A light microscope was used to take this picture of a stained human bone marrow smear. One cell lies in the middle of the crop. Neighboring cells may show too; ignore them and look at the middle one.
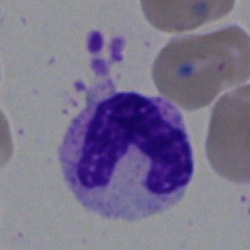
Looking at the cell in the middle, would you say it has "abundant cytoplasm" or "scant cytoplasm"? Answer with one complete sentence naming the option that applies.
The cell's cytoplasm around its nucleus is ample.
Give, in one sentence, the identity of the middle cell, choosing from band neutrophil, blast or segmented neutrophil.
In the centre of this crop there is a band neutrophil.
